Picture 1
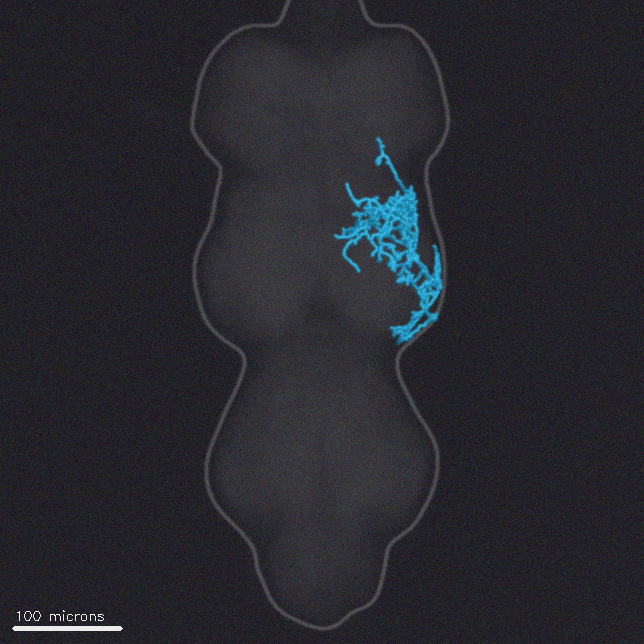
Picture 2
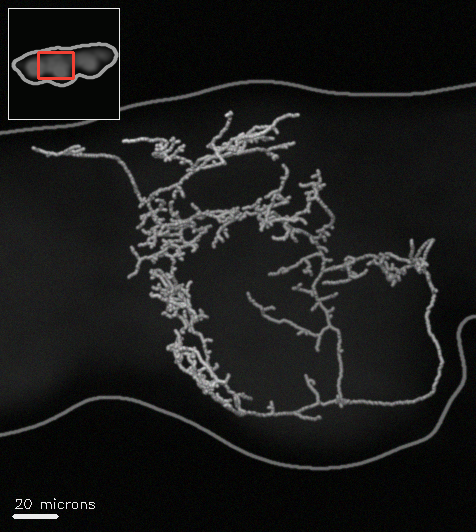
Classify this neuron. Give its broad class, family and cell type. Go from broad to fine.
nerve-cord intrinsic neuron; hemilineage 19A; IN19A043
